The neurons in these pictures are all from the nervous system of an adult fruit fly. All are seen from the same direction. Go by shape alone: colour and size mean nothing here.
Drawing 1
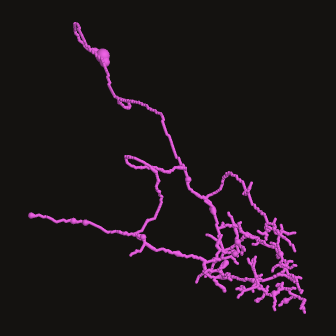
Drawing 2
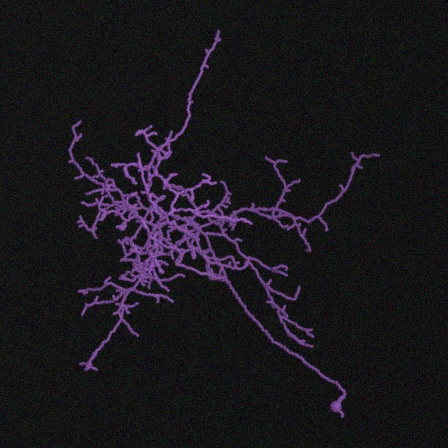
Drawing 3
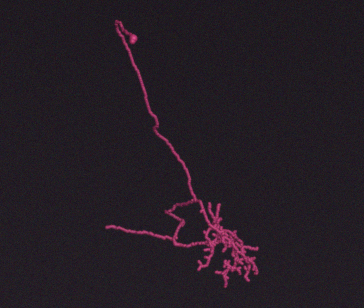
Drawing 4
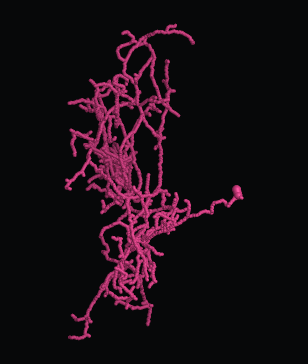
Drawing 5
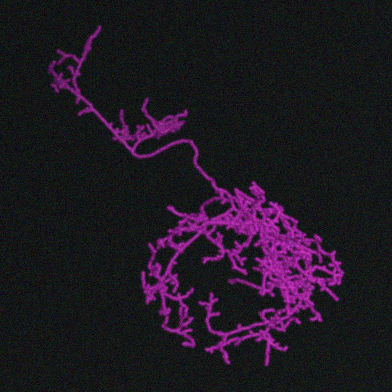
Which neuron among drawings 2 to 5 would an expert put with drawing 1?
3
